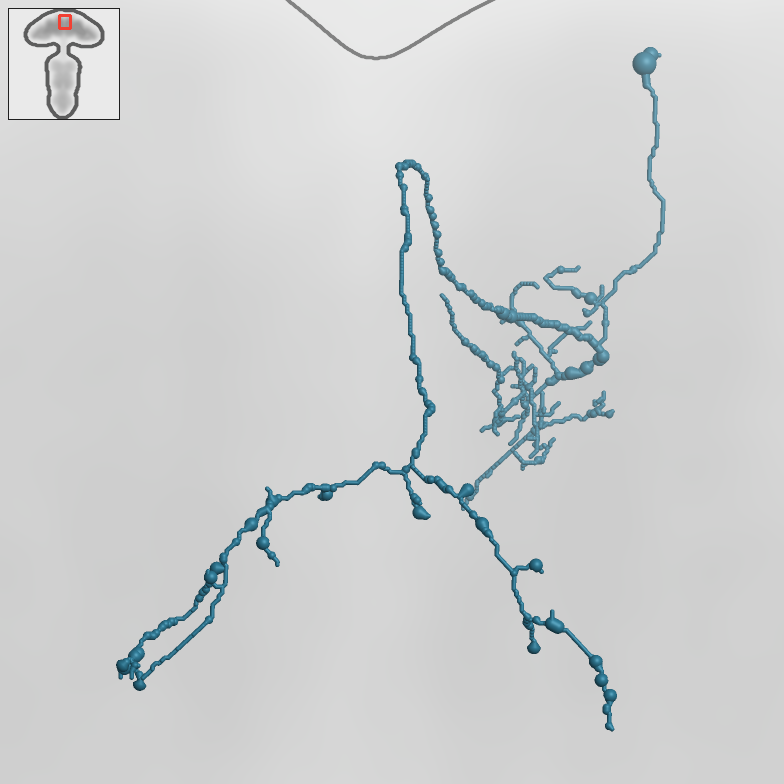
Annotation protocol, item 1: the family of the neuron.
hemilineage FLAa2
